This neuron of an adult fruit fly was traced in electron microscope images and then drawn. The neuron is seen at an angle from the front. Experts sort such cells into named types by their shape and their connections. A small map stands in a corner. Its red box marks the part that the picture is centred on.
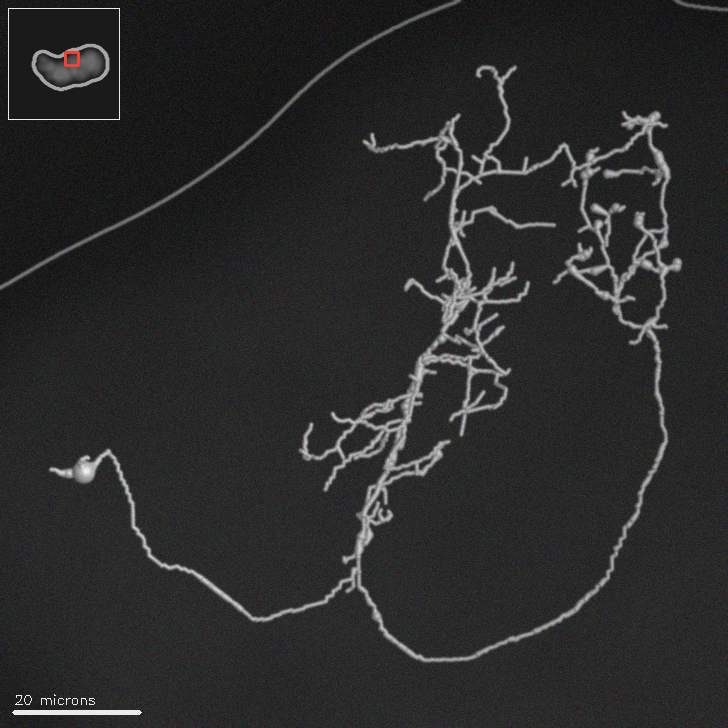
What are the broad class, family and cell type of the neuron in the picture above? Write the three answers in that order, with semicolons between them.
central-brain intrinsic neuron; hemilineage SLPal1; SLP015_c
